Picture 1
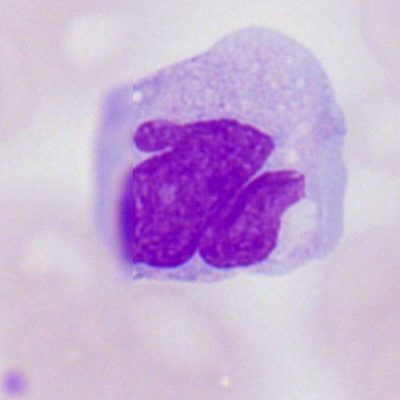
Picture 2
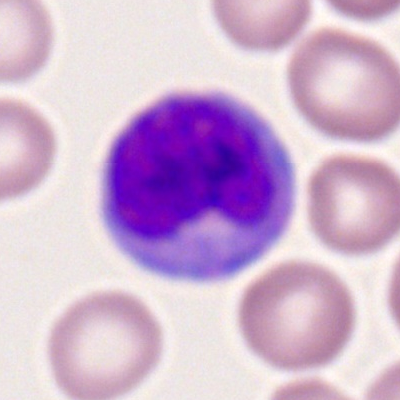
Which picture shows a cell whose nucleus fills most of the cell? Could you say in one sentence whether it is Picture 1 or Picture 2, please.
Scant cytoplasm is found in the cell of picture 2.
